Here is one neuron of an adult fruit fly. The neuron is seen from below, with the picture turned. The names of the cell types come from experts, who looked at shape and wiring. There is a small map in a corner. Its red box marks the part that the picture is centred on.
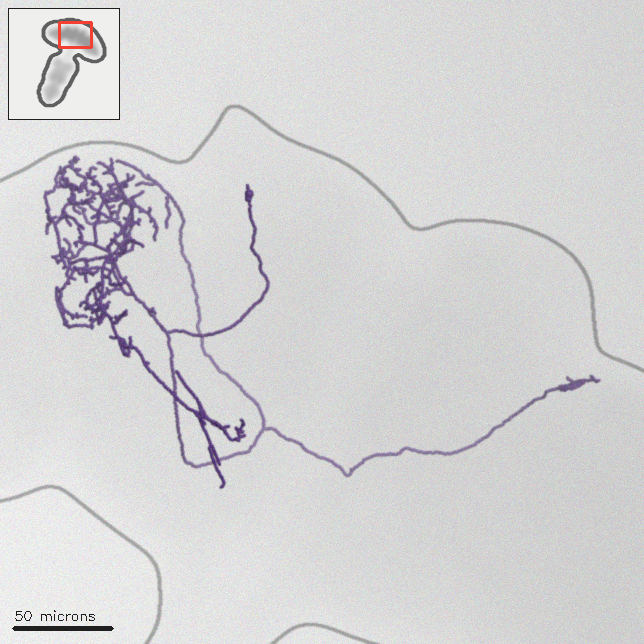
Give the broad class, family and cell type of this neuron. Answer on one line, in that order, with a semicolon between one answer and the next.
central-brain intrinsic neuron; hemilineage LALv1_ventral; CB2207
